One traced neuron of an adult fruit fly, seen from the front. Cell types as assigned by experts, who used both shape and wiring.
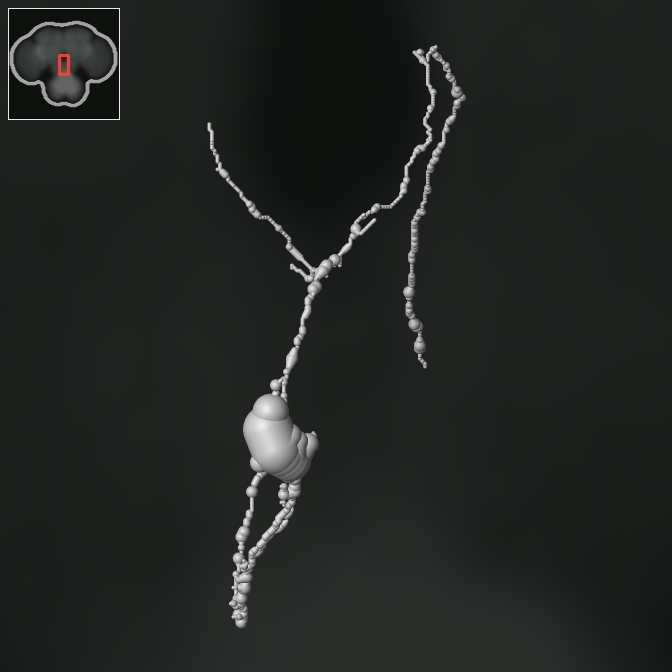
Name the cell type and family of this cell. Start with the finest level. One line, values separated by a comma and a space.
Hugin-RG, Hugin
